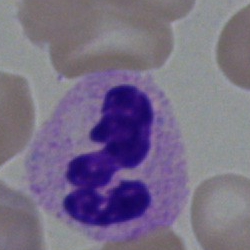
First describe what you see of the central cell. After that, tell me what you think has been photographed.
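You'll notice the outline is rounded to slightly oval, with a smooth edge. Chromatin's dense and stains dark purple, and there are no nucleoli showing. No vacuoles in the cytoplasm either. It's a segmented neutrophil.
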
